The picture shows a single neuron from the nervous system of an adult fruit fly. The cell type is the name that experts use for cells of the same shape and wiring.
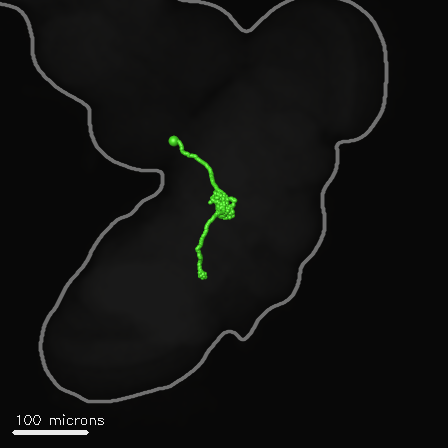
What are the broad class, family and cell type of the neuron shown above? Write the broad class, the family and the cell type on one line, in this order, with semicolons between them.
central-brain intrinsic neuron; class CX; FC2A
